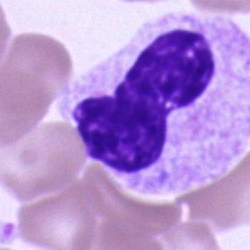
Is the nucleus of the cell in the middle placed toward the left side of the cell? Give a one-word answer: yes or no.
Yes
